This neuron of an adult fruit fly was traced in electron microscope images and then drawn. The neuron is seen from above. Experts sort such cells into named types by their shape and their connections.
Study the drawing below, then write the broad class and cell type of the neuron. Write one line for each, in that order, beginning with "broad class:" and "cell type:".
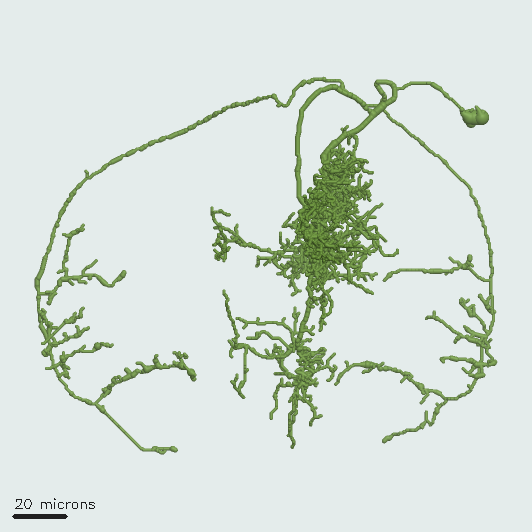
broad class: central-brain intrinsic neuron
cell type: VES088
